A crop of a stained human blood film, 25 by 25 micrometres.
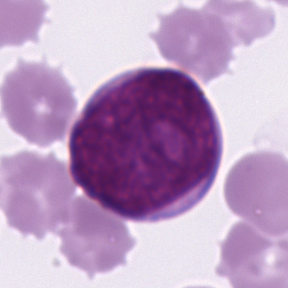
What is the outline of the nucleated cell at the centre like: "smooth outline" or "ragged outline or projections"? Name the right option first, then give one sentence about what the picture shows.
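Smooth outline. The cell has a smooth, nearly round outline.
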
